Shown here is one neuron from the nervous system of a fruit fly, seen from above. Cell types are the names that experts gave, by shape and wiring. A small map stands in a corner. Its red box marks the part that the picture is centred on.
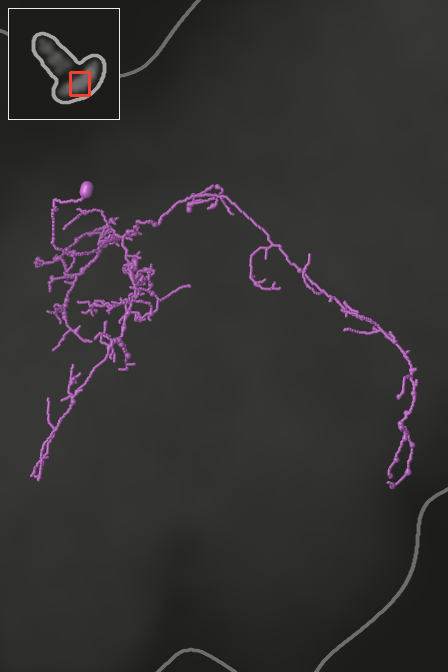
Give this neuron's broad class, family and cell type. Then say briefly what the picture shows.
This is a central-brain intrinsic neuron. The family is hemilineage CLp1. The cell type is CL166. The cell body is at the upper left of the picture. Dozens of branch ends can be seen.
